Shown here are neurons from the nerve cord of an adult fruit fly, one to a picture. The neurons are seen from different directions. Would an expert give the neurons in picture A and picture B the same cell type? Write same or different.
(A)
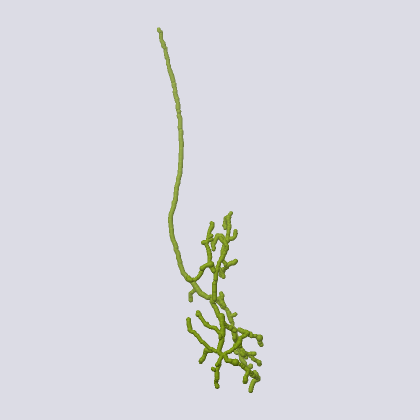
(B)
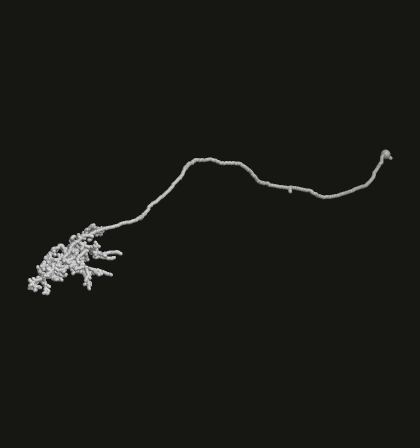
same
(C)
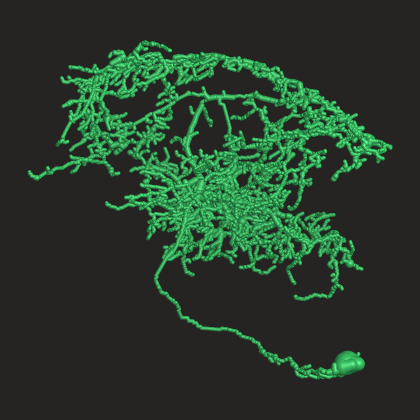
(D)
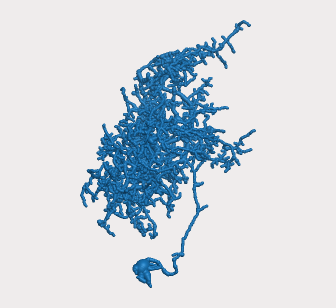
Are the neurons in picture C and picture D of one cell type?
same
